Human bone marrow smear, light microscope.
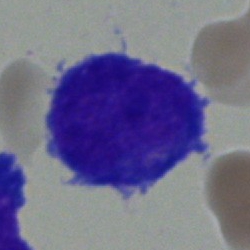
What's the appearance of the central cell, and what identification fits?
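Roughly round cell, margin ragged and uneven. Fine short projections from the surface, top edge included. Entire cell deep blue-violet. No pale rim of cytoplasm distinguishable from the nucleus. Blast.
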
